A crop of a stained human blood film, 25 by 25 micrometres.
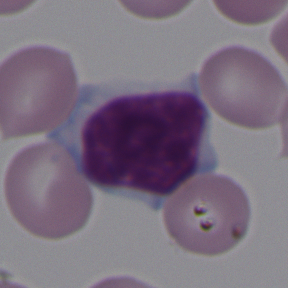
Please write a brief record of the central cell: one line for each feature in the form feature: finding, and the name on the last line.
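Cytoplasm: pale blue, a wider margin on the left of the nucleus than on the right
Outline: irregular, with angular corners reaching into the gaps between red cells
Chromatin: dark purple, coarsely clumped
Name: typical lymphocyte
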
